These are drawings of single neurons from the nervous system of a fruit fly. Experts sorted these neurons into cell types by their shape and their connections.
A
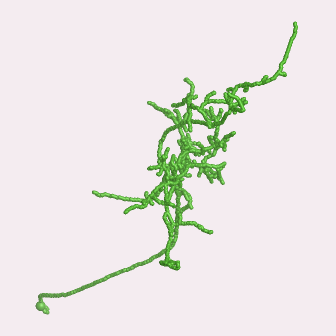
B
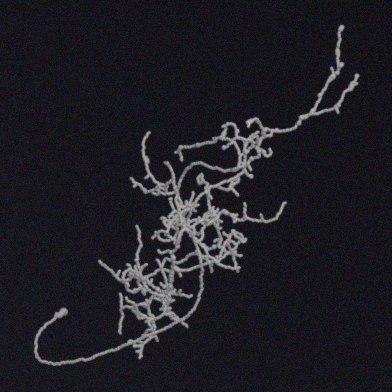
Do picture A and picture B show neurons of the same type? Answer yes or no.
no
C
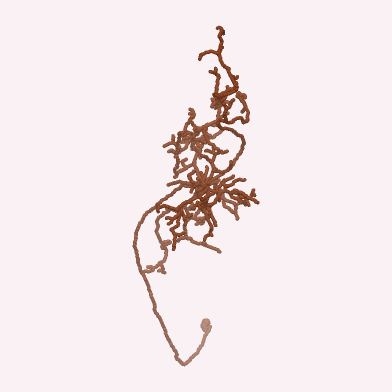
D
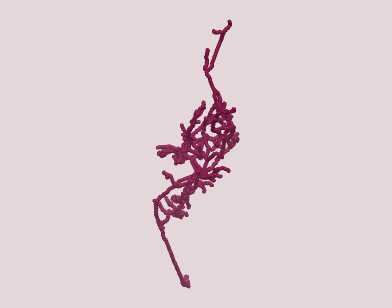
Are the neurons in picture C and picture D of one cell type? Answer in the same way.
no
